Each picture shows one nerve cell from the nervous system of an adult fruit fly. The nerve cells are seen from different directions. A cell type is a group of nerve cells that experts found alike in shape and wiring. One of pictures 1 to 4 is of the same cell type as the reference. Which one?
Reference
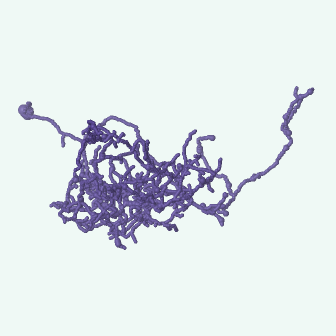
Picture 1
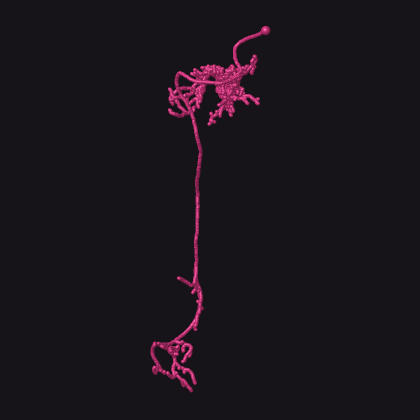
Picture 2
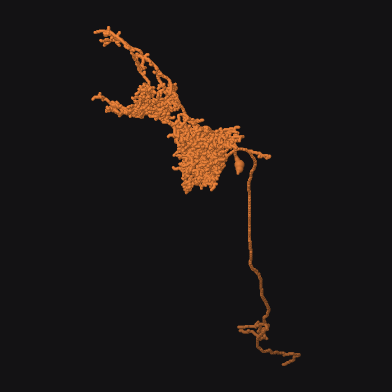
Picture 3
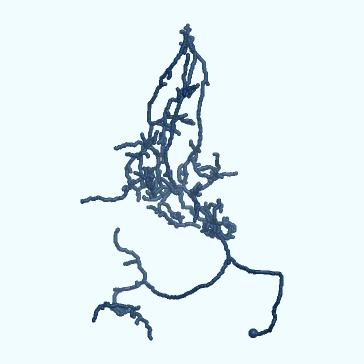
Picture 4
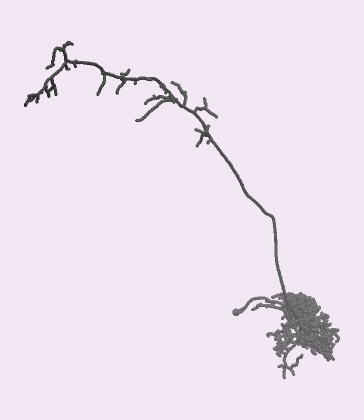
Picture 3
